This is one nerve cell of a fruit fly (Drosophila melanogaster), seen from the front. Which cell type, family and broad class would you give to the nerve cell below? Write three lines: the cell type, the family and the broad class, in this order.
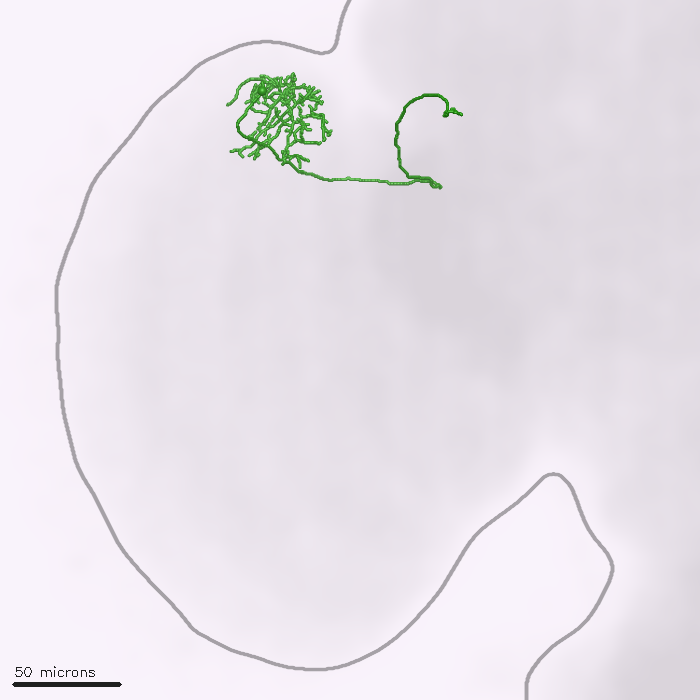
MeTu3b
MeTu
visual projection neuron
